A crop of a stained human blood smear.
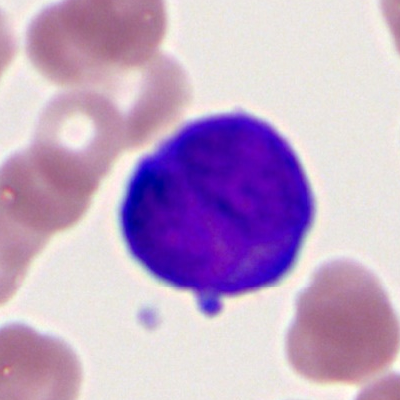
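Myeloblast at the centre of a stained human blood smear under the light microscope. A darker crease runs across the middle of its nucleus. Neither distinct granules nor vacuoles are visible in the cell. One small round bleb protrudes from its bottom edge.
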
